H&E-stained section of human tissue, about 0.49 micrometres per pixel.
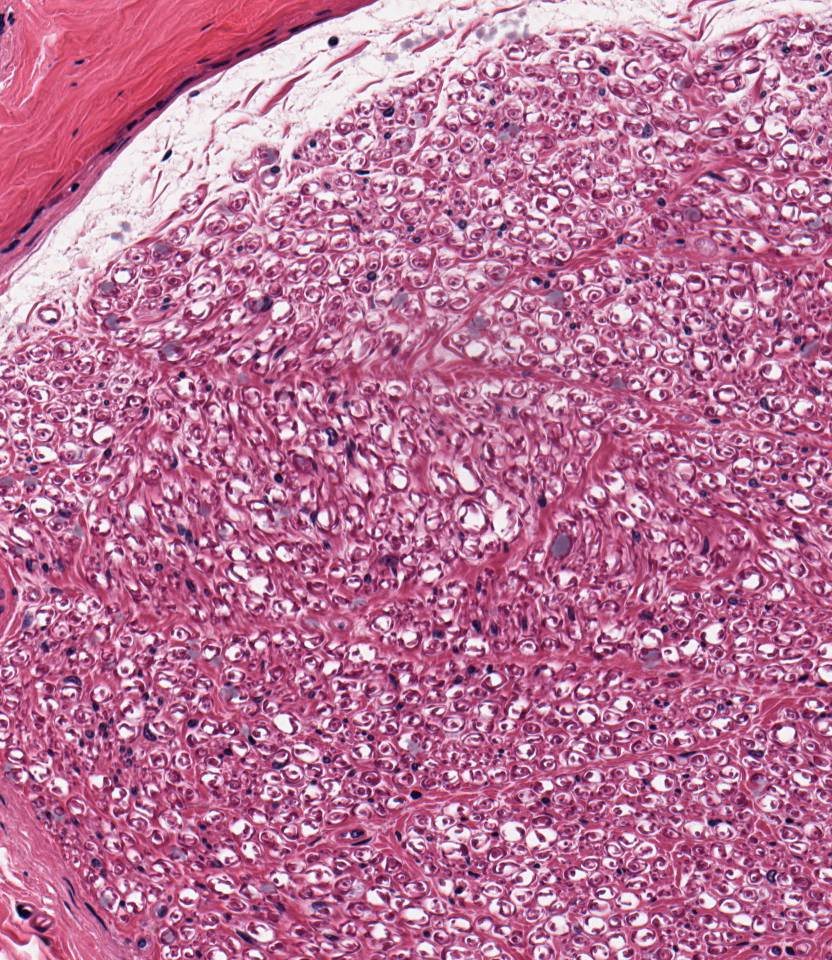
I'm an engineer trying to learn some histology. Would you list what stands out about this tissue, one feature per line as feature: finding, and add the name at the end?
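Field: nearly all one large compact bundle of small round profiles, cross-cut
Profiles: mostly a pink central dot in a clear ring with a thin pink rim
Between them: sparse small dark nuclei
Top left, outside bundle: dense pink collagen, flattened dark nuclei
Name: tibial nerve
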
